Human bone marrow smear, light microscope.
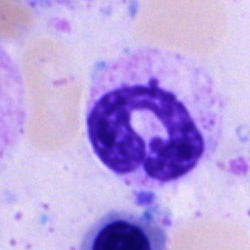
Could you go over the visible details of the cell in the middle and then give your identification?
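You'll see a roughly round outline here, and the nucleus is bent into a nearly closed ring around a pale gap in the centre. No nucleoli are visible in it. Scattered through the cytoplasm are fine pink-purple granules. That's a band neutrophil.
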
